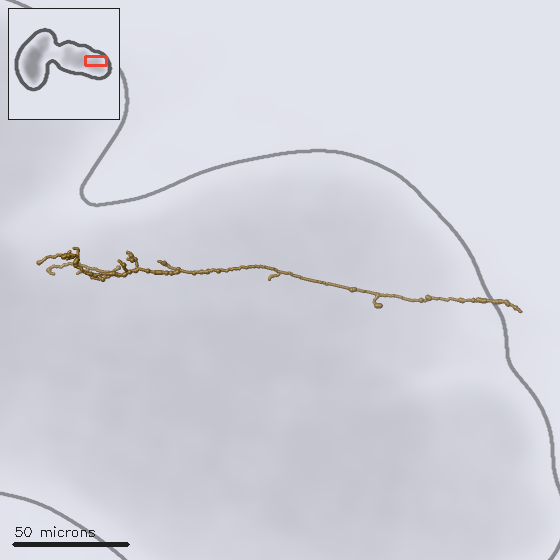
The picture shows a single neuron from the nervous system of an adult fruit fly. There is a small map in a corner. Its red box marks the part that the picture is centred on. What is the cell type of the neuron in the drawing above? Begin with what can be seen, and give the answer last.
It lies in the nerve cord. No cell body is drawn. By the scale bar it is about 200 microns wide in this view. This is a sensory neuron entering the nerve cord. The cell type is SNpp40.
